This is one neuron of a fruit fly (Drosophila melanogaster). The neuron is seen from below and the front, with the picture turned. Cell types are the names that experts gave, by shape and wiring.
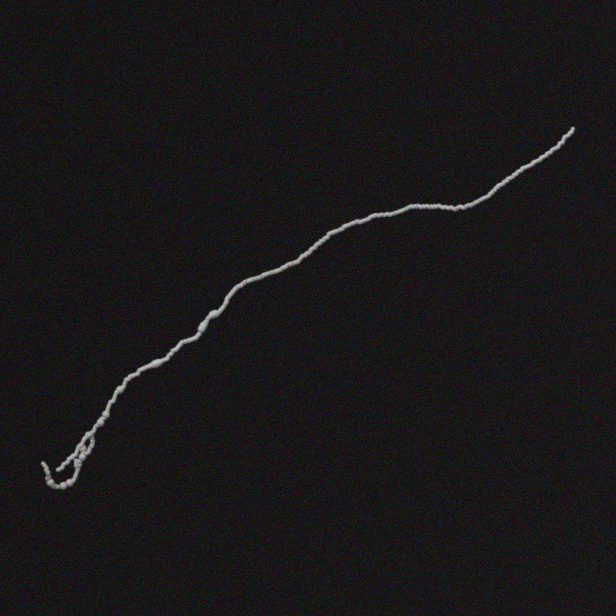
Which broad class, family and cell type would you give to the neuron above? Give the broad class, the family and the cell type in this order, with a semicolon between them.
sensory neuron entering the nerve cord; class gustatory; WG1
